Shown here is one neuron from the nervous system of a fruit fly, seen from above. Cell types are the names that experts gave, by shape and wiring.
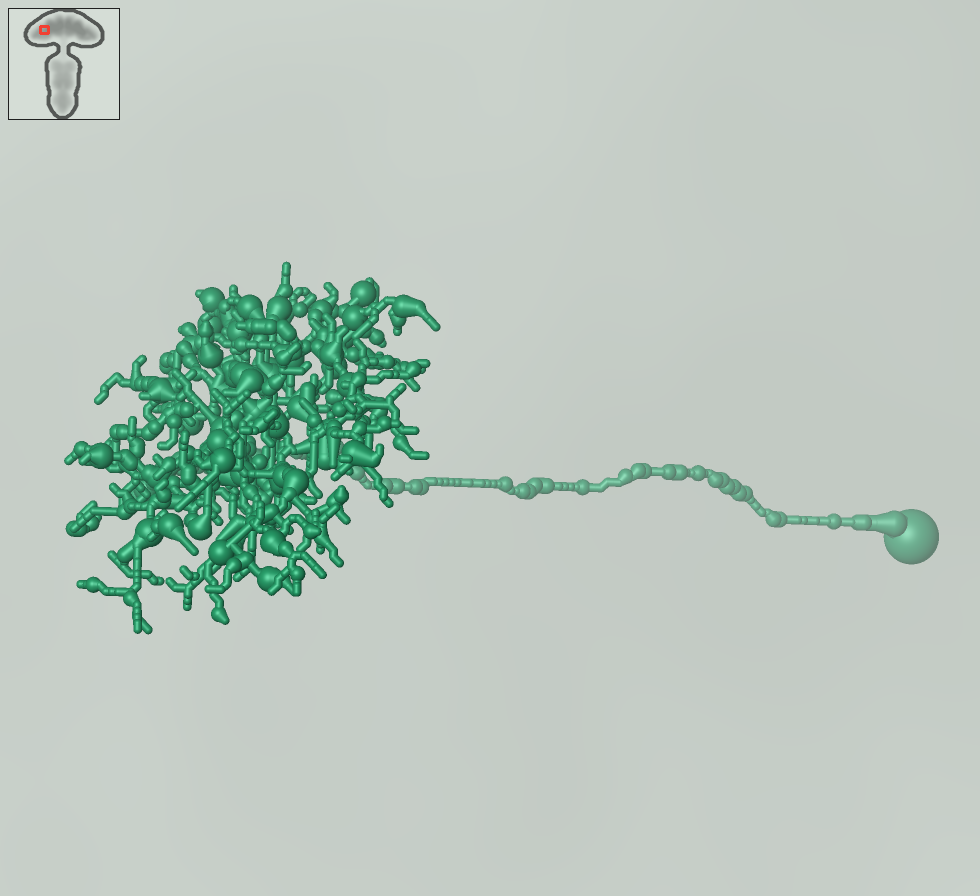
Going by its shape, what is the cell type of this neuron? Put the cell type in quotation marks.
"Pm1"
